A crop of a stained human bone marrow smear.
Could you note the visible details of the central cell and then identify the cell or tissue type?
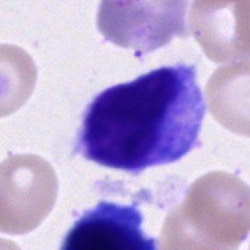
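The outline is irregular and angular rather than round. Dense, dark purple chromatin fills the left part of the cell, while the right part stains lighter and more mottled. No clear vacuoles are visible. The cell is a lymphocyte.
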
